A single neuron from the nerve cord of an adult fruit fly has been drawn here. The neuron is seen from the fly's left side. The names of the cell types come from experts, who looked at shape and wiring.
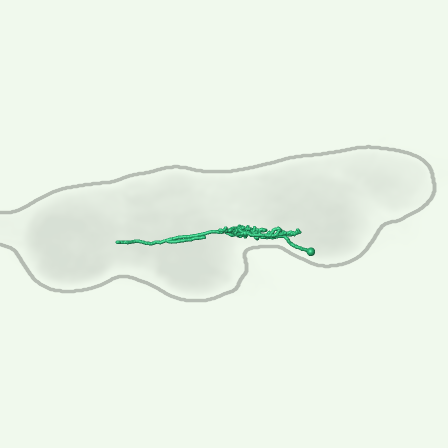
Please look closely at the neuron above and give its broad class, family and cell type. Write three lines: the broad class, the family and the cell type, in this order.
nerve-cord intrinsic neuron
hemilineage 10B
IN10B044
